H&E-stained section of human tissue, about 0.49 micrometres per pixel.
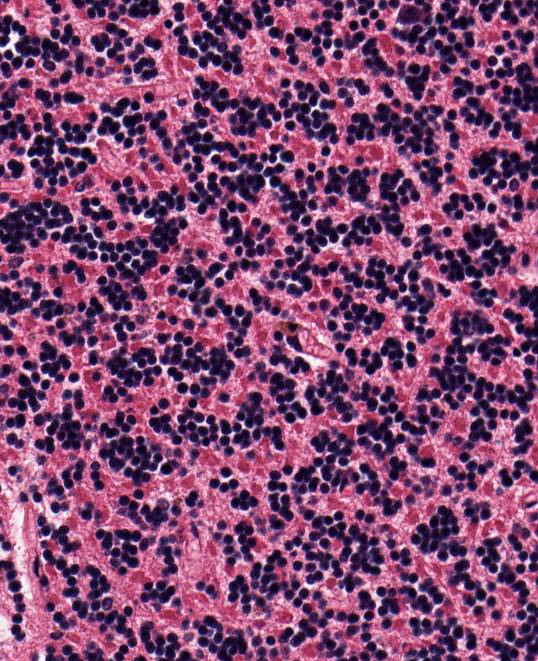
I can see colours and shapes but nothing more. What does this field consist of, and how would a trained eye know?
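Granular layer of the cerebellum, checked point by point. Check the nuclei: small, round, darkly stained with haematoxylin, with very little visible cytoplasm, and so densely packed that they fill the whole field. Check the spacing: the nuclei gather in irregular clusters separated by pink-staining material with a finely fibrillary texture.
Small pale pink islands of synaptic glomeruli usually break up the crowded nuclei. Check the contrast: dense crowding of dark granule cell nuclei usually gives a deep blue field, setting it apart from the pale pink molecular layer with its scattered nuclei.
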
